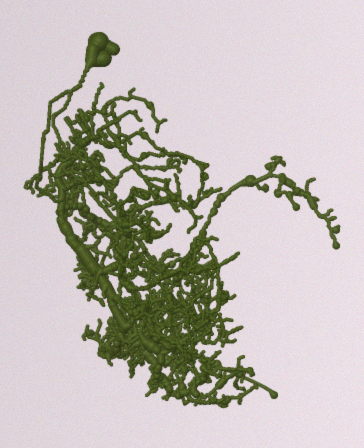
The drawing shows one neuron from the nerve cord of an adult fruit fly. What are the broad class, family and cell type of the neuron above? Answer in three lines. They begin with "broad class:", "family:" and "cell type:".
broad class: nerve-cord intrinsic neuron
family: hemilineage 17A
cell type: IN17A022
